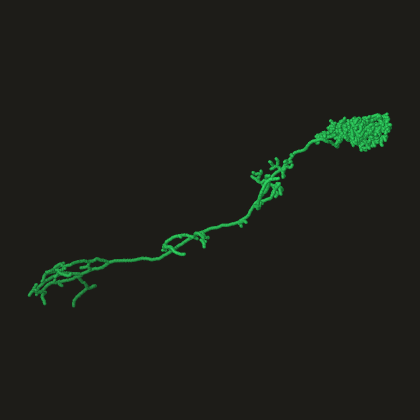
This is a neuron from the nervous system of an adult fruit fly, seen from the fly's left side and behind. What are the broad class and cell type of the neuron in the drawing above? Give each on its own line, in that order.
nerve-cord intrinsic neuron
INXXX096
